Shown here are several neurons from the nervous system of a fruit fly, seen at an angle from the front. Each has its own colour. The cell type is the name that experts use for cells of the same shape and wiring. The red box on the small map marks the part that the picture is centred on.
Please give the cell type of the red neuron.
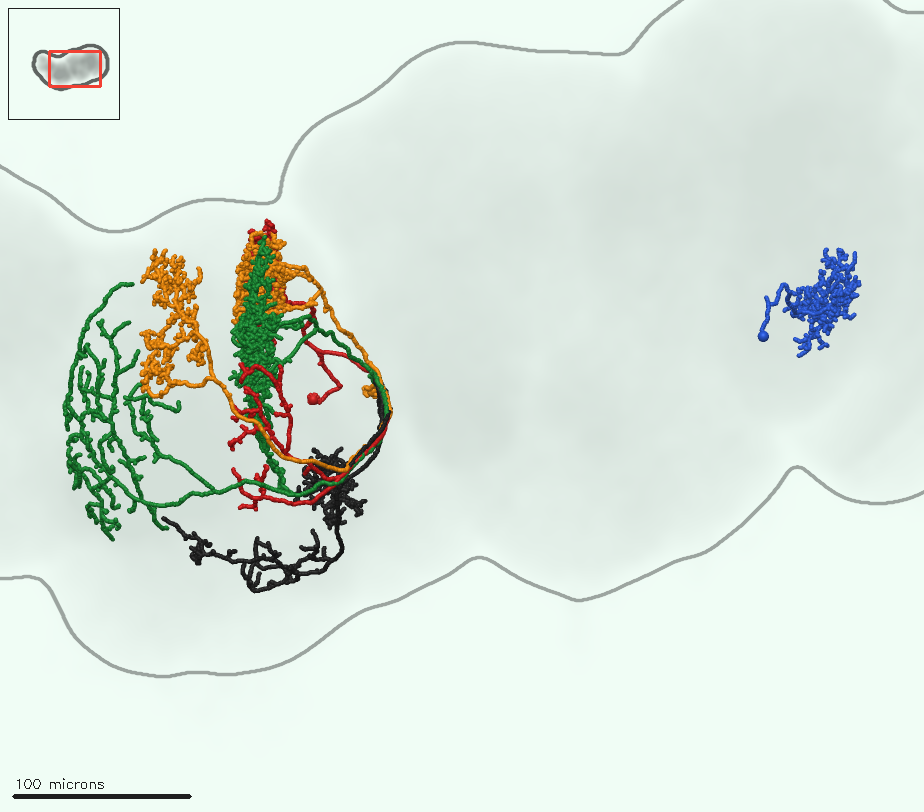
MeLo12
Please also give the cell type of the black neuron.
MeLo14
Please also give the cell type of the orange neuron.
MeLo13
